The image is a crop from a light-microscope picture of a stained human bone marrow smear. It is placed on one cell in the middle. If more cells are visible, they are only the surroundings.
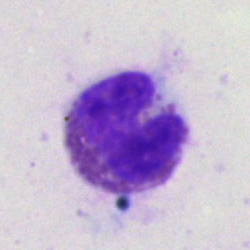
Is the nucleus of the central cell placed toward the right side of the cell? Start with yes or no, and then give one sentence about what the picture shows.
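Yes. The cytoplasm is widest along the lower left edge of the cell.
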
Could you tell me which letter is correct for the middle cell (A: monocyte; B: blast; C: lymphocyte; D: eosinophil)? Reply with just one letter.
D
